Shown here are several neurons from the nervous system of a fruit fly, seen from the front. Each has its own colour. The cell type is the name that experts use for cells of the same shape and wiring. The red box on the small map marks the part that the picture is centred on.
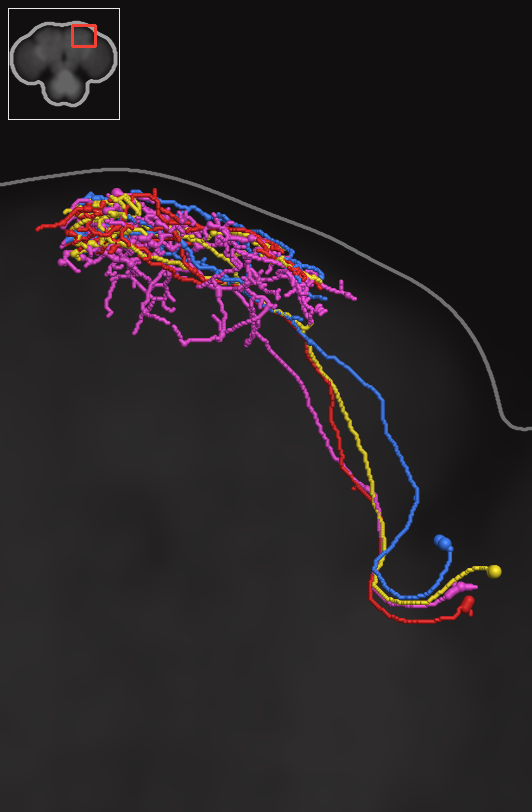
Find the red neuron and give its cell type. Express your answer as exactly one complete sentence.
By type, the neuron is SLP354.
